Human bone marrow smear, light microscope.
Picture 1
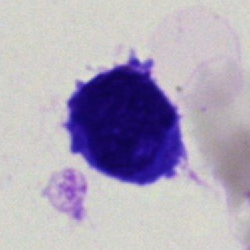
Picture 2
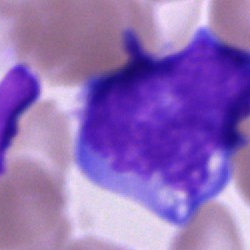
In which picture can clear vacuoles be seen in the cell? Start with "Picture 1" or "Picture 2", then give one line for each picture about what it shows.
Picture 2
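What picture 1 shows: No clear vacuoles are seen in the cell.
What picture 2 shows: A few small clear vacuoles lie in the cytoplasm at the lower right of the cell.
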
